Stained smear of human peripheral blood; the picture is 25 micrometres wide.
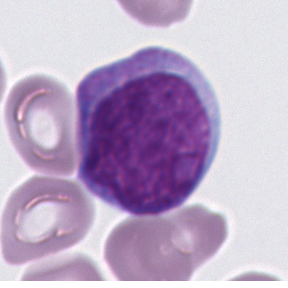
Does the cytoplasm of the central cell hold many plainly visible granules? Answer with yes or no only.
No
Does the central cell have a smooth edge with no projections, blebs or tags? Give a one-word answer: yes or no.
Yes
